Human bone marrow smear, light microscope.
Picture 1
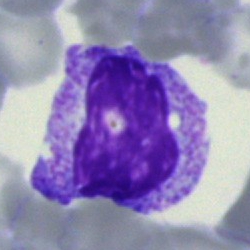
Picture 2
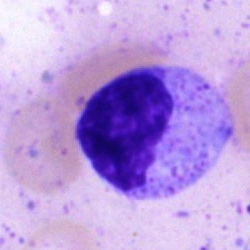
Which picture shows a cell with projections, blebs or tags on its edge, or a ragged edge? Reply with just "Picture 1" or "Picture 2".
Picture 1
